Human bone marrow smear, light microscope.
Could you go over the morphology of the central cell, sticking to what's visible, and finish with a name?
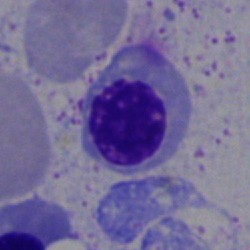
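A smooth, rounded outline encloses the cell. The nucleus lies off-centre, and the cytoplasm forms its widest rim above it. Chromatin is dark purple and coarsely clumped, while the cytoplasm is pale greyish blue. The cell is an erythroblast.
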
